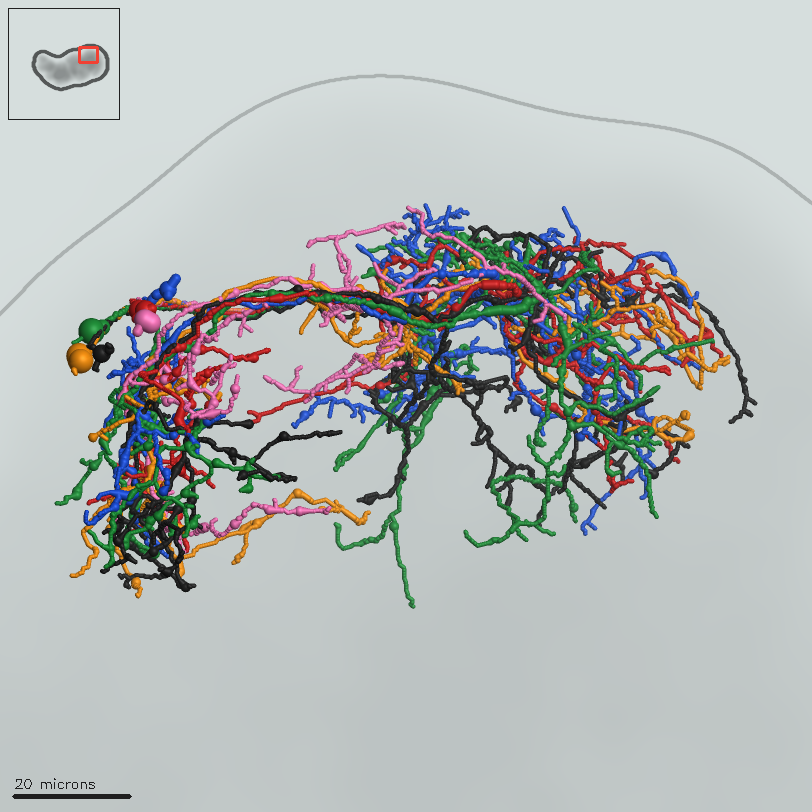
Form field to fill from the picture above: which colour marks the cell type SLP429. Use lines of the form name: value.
colour: blue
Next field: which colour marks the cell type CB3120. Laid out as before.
colour: orange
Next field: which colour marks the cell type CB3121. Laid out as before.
colour: green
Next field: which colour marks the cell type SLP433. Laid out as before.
colour: red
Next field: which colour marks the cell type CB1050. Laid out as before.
colour: black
